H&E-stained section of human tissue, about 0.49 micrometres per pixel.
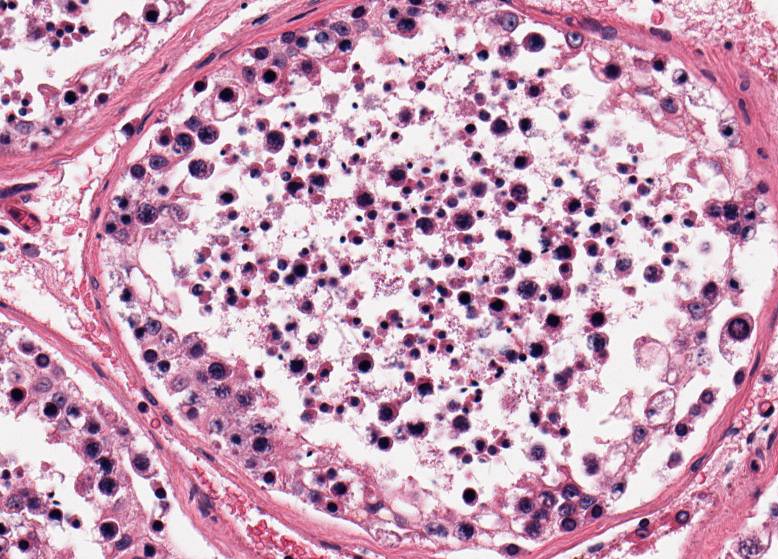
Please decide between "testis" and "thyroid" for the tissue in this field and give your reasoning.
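Testis. First, the lumen: the central lumen holds loose cells, many with small, dense, dark-staining round nuclei.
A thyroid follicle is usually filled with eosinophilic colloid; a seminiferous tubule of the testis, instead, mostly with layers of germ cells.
Second, the wall: each tubule is bounded by a band of pink fibrous tissue whose flattened, elongated nuclei run parallel to it. Third, a few large cells with round nuclei and ample pale cytoplasm lie near the right wall of the central tubule. Fourth, the tissue between tubules is narrow, with a few red blood cells at the left edge.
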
